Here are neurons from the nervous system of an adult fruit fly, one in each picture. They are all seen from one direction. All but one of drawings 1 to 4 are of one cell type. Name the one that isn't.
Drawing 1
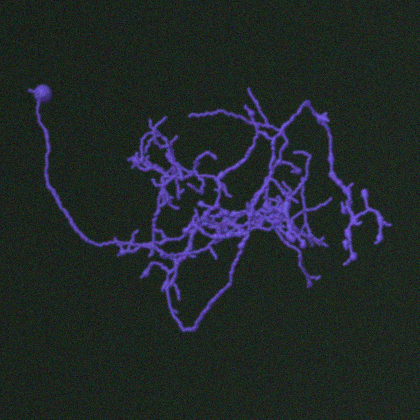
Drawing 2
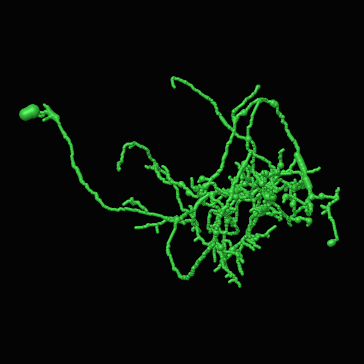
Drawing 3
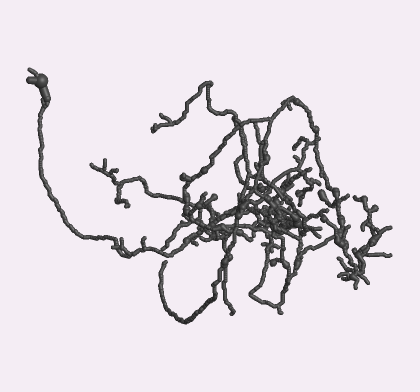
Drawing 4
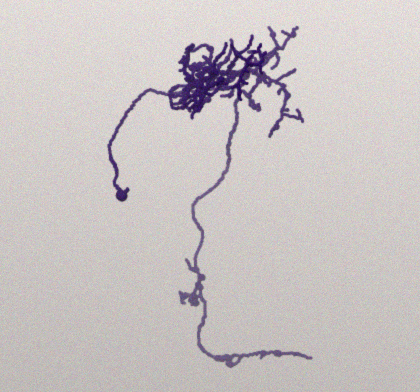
Drawing 4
